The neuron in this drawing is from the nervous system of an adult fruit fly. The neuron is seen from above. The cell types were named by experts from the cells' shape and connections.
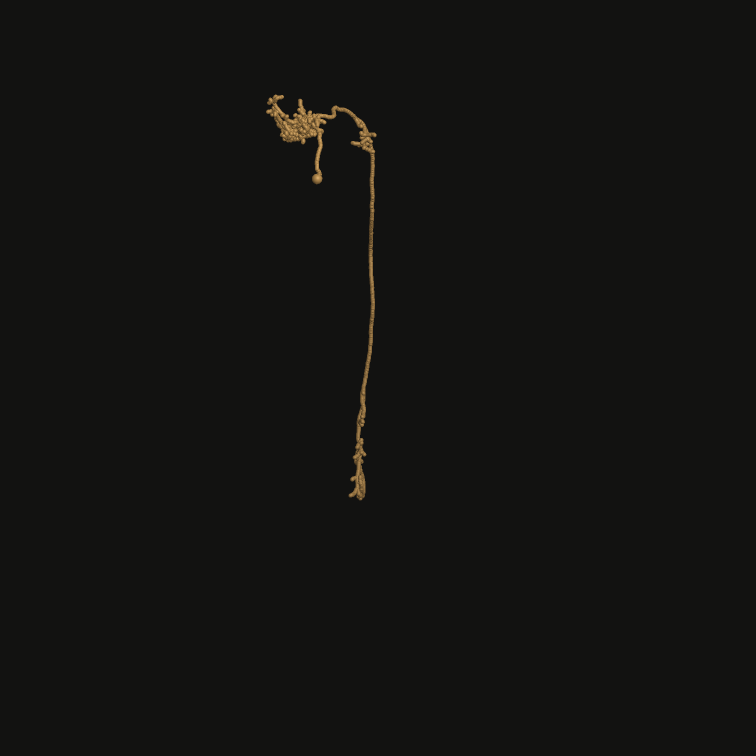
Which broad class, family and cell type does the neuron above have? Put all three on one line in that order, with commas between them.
descending neuron, hemilineage SMPpv2_ventral, DNp04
